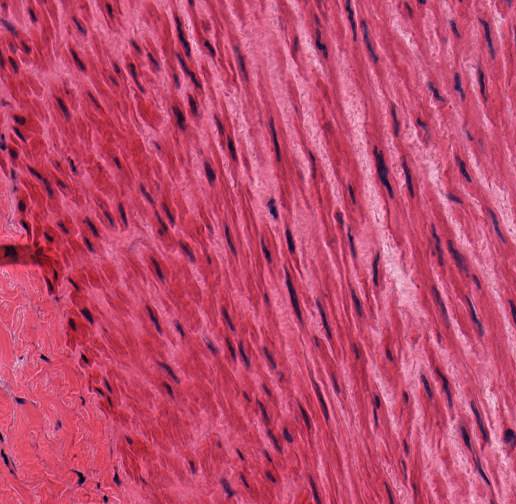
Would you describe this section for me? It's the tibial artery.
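Nearly the whole field is filled by closely packed smooth muscle cells lying parallel to one another. They run obliquely from the upper left toward the lower right. The muscle nuclei are elongated and cigar-shaped, with blunt ends. In the lower left corner lies paler pink, wavy collagenous tissue with sparse nuclei.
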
